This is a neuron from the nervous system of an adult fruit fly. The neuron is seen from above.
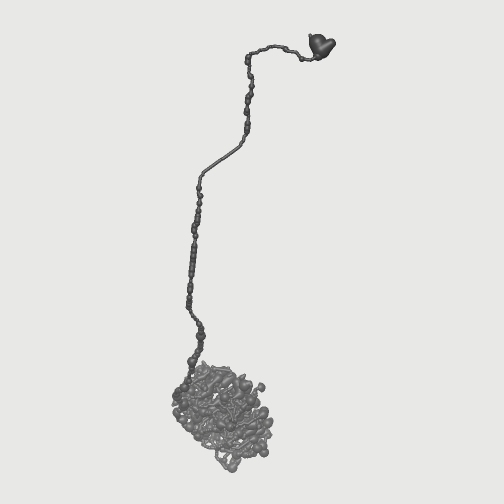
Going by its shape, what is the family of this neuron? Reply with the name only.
Pm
